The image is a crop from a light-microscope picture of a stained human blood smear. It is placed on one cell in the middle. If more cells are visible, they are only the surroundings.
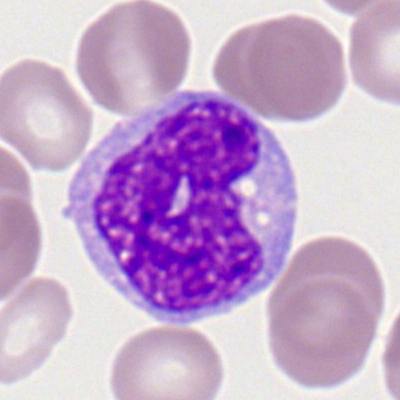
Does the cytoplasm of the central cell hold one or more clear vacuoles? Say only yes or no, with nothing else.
Yes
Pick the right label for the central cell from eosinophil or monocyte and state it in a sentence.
The cell positioned in the middle of the field is a monocyte.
